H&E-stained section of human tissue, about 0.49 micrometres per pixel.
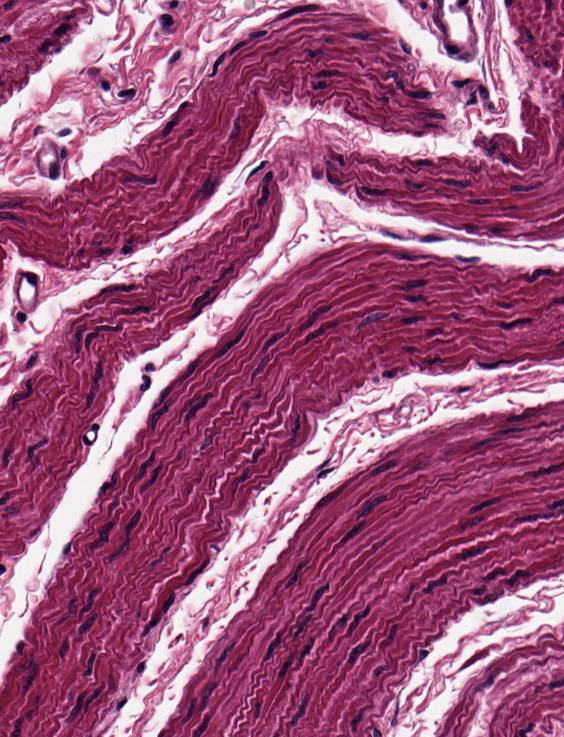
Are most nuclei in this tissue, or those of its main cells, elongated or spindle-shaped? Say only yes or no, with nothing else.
Yes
